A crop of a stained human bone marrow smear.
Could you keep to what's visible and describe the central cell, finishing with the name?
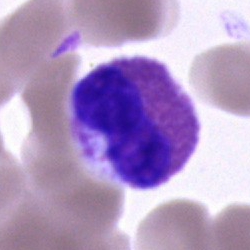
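Look first at the chromatin: it is dense and stains a dark blue-purple, and you won't find any nucleoli in the nucleus. Over the right part of the cell, fine reddish-purple granules are scattered. Just above and to the left of the cell sits a small purple fragment. This is an eosinophil.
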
